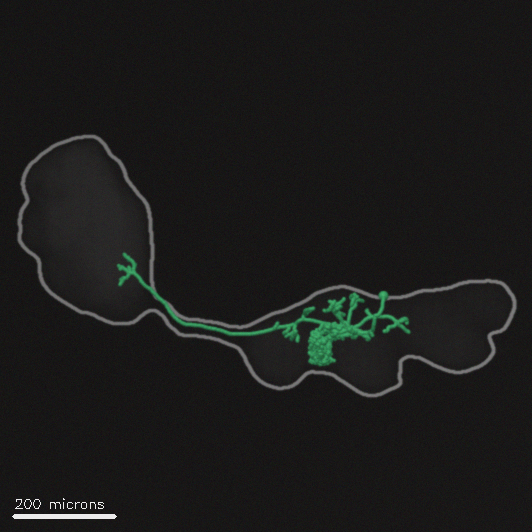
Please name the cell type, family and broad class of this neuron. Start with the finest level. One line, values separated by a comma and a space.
AN23B002, hemilineage 23B, ascending neuron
